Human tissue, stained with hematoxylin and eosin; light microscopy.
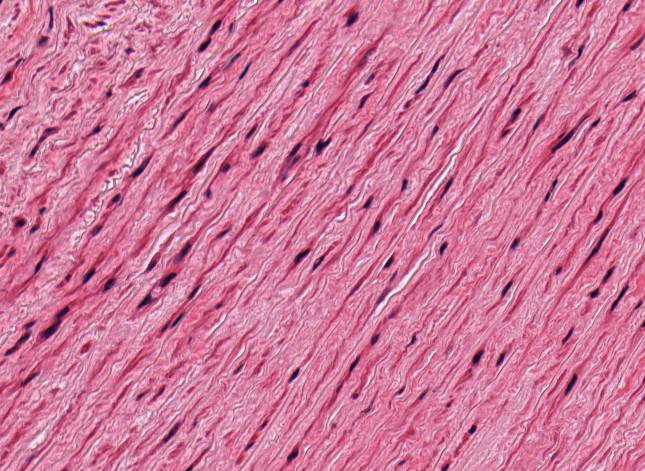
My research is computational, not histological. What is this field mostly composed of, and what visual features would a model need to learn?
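It is the tunica media of an artery. Across most of the field, densely packed fibres run parallel to one another, diagonally from lower left to upper right.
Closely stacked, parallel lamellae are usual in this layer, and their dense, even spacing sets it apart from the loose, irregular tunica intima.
The nuclei are thin, dark and elongated and lie parallel to the fibres, with no distinct cytoplasm seen around them.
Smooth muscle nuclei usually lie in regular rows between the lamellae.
In the upper left corner the fibres are less orderly and run in irregular waves.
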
